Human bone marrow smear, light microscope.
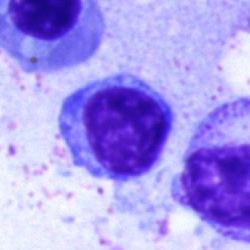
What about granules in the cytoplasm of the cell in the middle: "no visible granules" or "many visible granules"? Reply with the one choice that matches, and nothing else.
No visible granules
